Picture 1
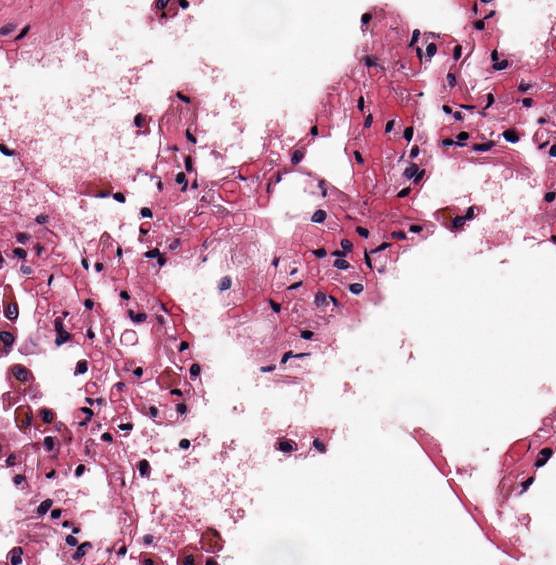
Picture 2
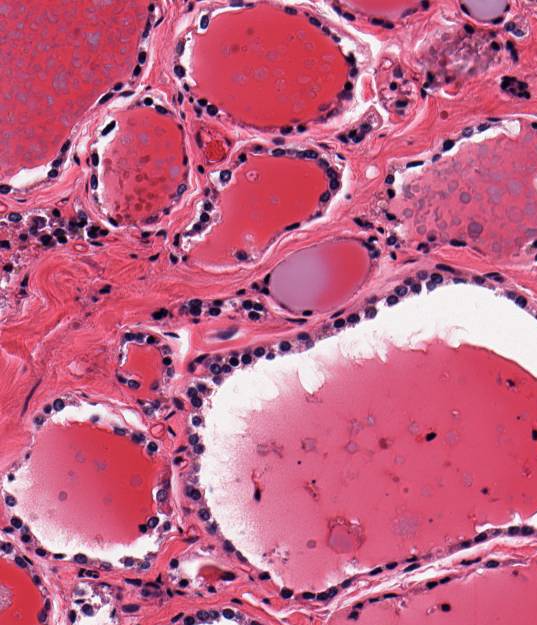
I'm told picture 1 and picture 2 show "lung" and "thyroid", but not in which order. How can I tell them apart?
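The lung is in picture 1, and the thyroid is in picture 2. In the lung, thin branching strands form a lacy network around large spaces holding only wisps of pale pink flocculent material.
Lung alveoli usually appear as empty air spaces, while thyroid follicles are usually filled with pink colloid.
In the thyroid, closed round to oval follicles of widely varying size fill the field, the largest at the lower right. The colloid has pulled back from the lining into scalloped white clefts, most clearly in that large follicle. Each follicle is lined by a single layer of flattened to low cuboidal cells with small dark round nuclei.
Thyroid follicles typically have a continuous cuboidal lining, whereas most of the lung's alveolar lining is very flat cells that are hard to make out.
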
